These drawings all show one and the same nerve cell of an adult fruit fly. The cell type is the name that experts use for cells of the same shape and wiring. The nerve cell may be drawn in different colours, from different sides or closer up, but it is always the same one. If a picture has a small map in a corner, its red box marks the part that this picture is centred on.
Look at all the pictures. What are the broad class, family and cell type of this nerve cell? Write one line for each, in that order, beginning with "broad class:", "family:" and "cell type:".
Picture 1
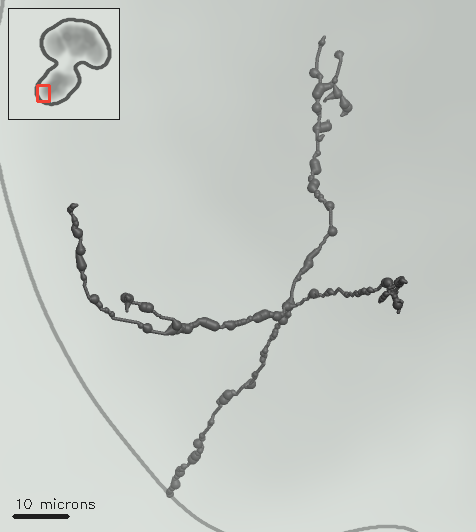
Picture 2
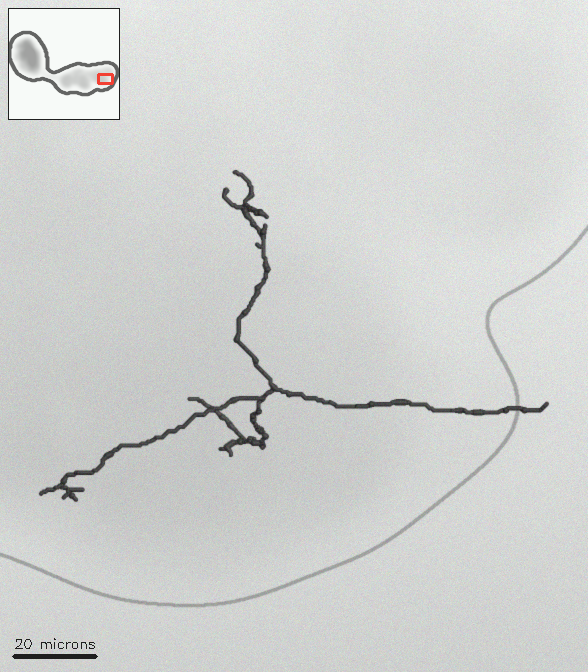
broad class: sensory neuron entering the nerve cord
family: class mechanosensory proprioceptive
cell type: SNpp50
